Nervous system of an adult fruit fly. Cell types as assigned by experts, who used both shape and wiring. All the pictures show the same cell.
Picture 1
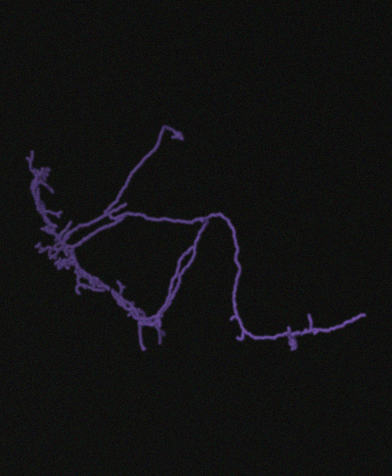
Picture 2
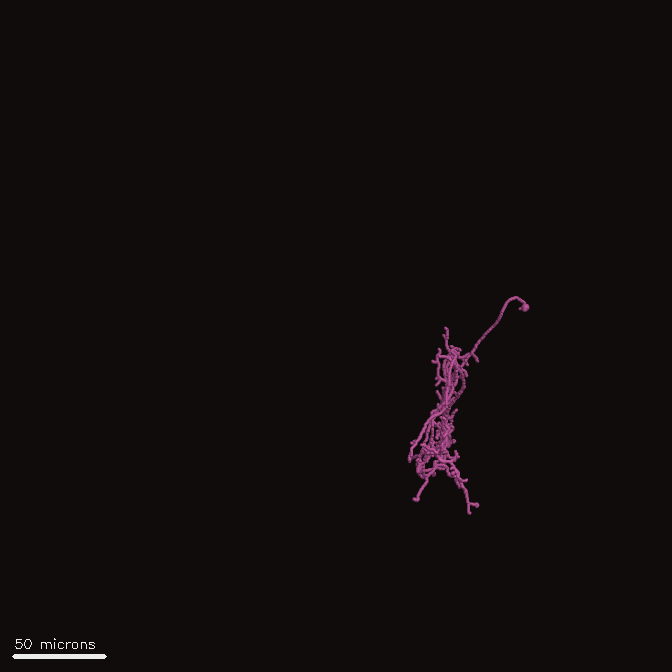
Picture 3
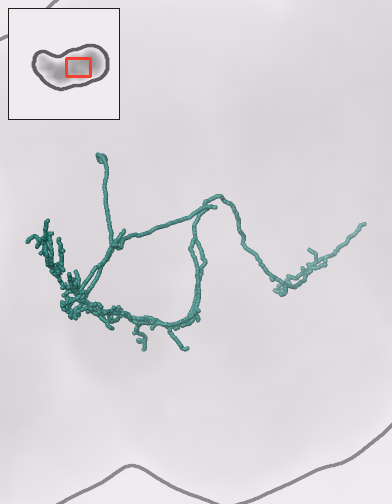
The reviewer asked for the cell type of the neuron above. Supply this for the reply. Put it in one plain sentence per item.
The cell type is CB2503.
